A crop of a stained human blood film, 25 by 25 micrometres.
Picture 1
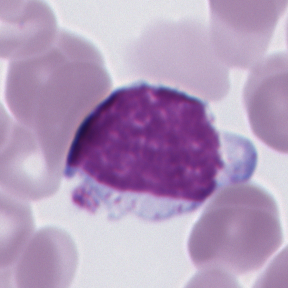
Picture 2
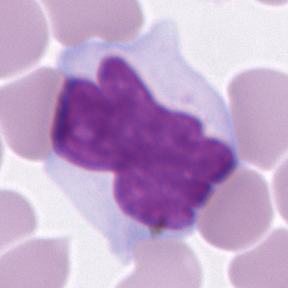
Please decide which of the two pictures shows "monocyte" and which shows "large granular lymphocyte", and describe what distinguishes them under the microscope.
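Picture 1 is the large granular lymphocyte; picture 2 is the monocyte. Size: about 17 by 12 micrometres in picture 1, about 20 by 17 micrometres in picture 2. Nucleus: in picture 1 it sits in the upper part of the cell, with most of the cytoplasm below, and fills about 70% of the cell's area; in picture 2 it is about 17 by 12 micrometres, elongated along a diagonal from upper left to lower right, and fills about 60%. Chromatin: dark purple and clumped with scattered paler patches in picture 1; an even dark purple with only faint mottling and no coarse dark clumps in picture 2.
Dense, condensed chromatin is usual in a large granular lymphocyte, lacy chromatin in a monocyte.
Cytoplasm: pale blue in picture 1; pale grey-blue and lightly stained in picture 2.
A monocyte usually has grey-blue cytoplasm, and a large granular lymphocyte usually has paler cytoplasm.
Granules: a few small reddish-purple ones at the lower left in picture 1; none visible in picture 2, and no vacuoles either.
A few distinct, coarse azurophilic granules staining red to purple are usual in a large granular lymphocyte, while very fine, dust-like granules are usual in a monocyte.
Edge: ragged with small irregular projections in picture 1; irregular and angular in picture 2, with straight stretches meeting at corners rather than a smooth round edge.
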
